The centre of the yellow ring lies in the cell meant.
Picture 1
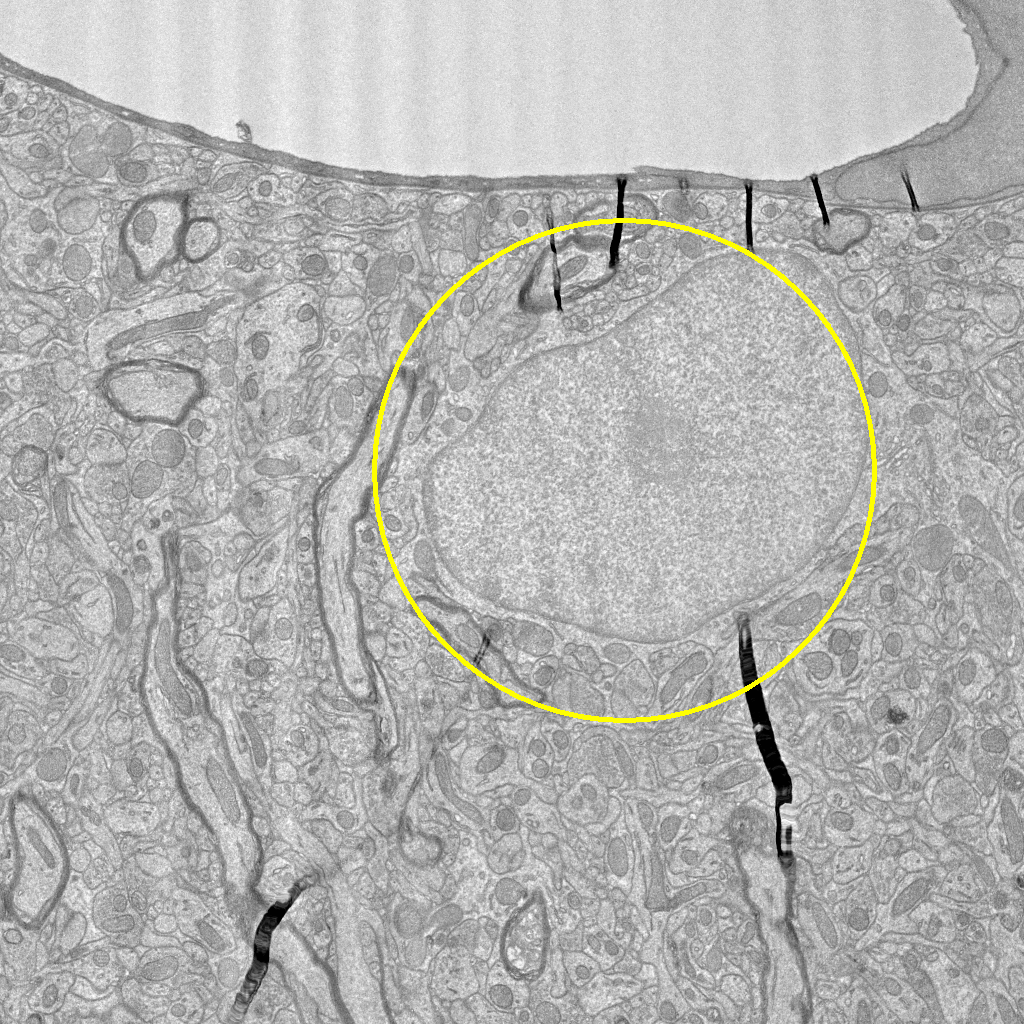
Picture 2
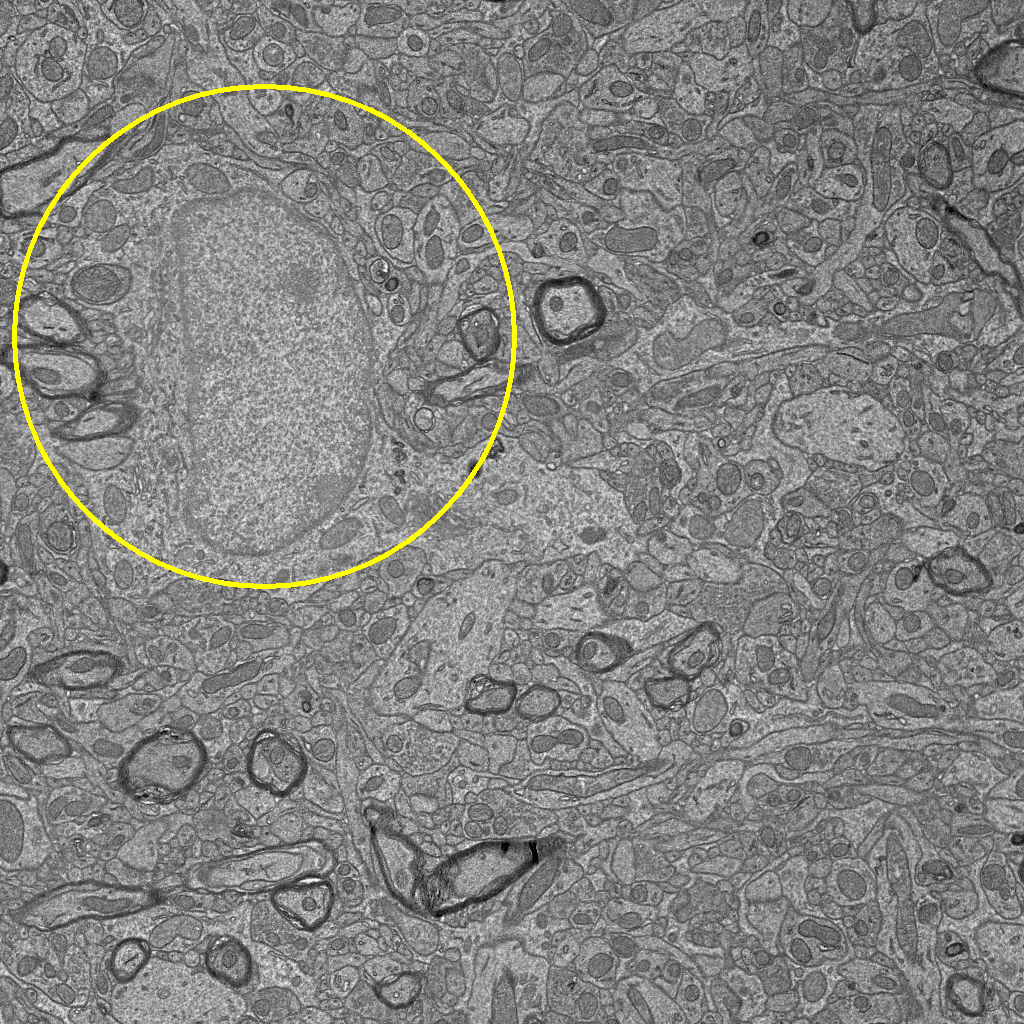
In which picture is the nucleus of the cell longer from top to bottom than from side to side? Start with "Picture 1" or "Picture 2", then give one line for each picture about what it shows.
Picture 2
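In picture 1: The whole nucleus shows, an oval that is broader than it is tall.
In picture 2: The nucleus is a large oval, longer from top to bottom than from side to side.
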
